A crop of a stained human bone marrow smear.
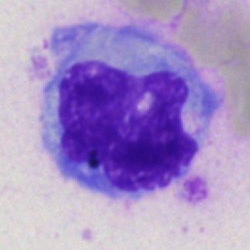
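Monocyte, centre of a stained bone marrow smear. Its outline is roughly round, while the nucleus is irregular and lobulated, with several notches along its edge. The cytoplasm is pale greyish blue. A small pale spot lies within the upper right part of the nucleus.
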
